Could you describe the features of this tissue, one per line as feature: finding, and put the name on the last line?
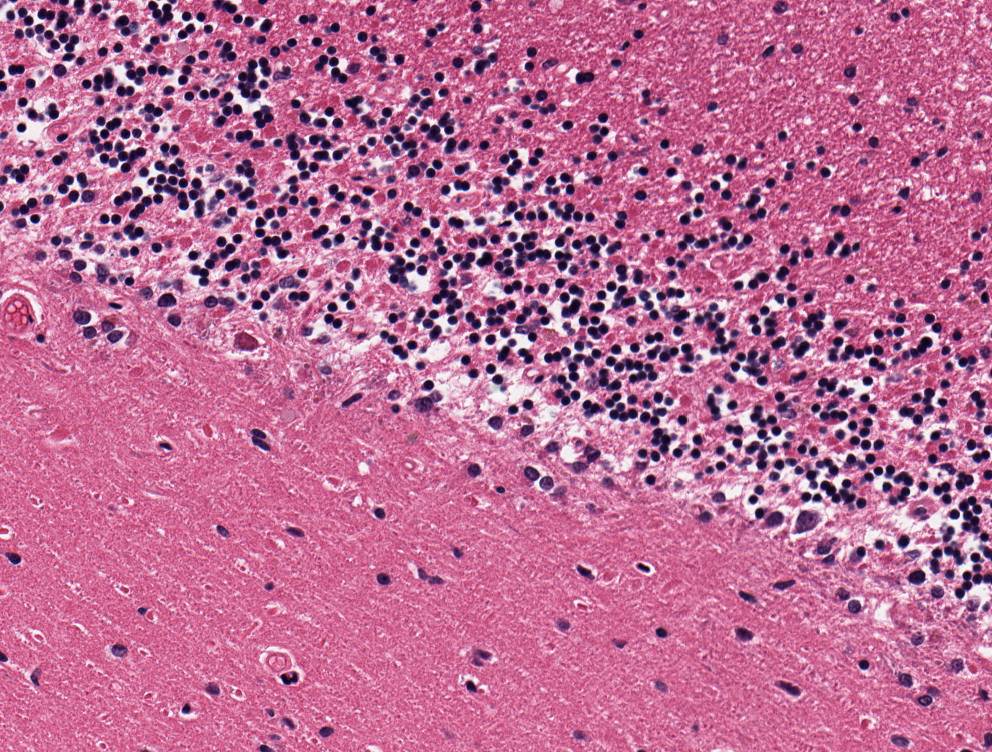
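Dense band: broad, crowded with small dark nuclei, diagonal across upper field, upper left to right
Band nuclei: small, round, uniform, darkly stained, very little visible cytoplasm
Fibrillar zone: lower left, nuclei sparse and scattered singly
Large cells: a few, abundant pink cytoplasm, along the lower edge of the dense band
Name: cerebellum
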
